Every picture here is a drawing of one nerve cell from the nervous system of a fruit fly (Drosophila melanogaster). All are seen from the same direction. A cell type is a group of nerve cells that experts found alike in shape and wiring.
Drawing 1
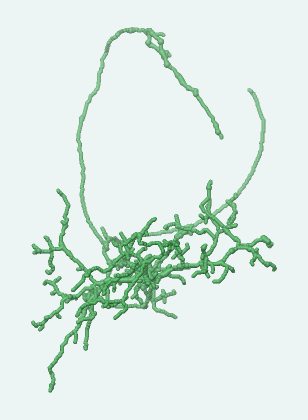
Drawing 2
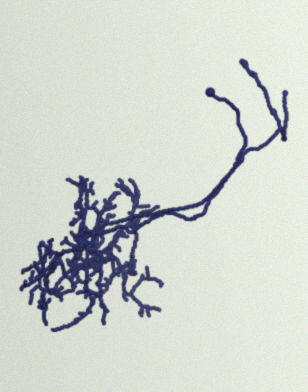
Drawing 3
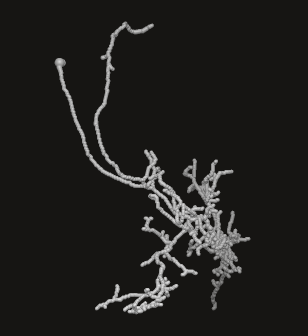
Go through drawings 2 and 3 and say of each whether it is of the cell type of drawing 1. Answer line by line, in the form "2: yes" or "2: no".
2: no
3: no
